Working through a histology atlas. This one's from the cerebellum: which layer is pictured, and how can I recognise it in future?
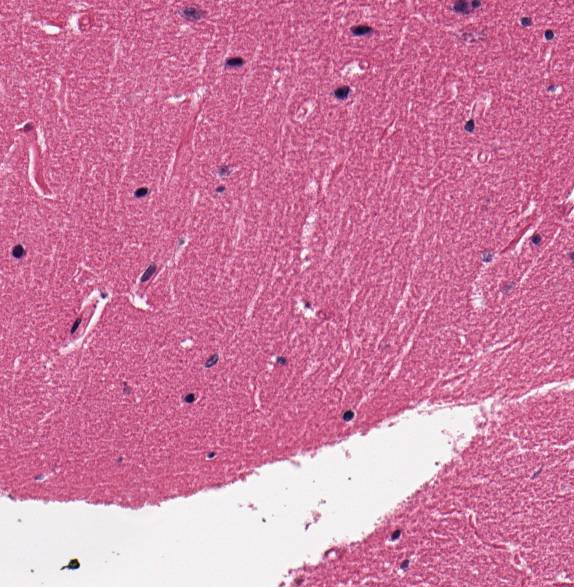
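That's the molecular layer, a uniform, finely fibrillary pink matrix with sparse cells.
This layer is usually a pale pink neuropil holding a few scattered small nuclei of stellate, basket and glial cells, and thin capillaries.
What decides it: the small, round, dark nuclei, with little or no visible cytoplasm, lie singly and widely spaced, not in rows.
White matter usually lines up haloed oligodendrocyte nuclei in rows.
A few thin-walled small vessels show best toward the left.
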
